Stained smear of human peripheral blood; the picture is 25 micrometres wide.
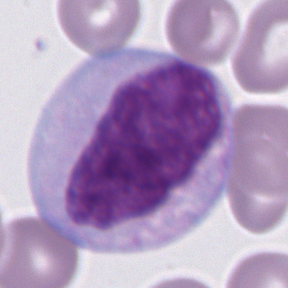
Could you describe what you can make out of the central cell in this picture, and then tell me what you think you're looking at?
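First, the nucleus: a single unlobed mass, shaped as an elongated oval that lies diagonally from upper right to lower left. It measures about 17 by 10 micrometres. Next, the cytoplasm: pale grey-blue, with a few fine pinkish granules scattered through it. Last, the name: this is a promyelocyte.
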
